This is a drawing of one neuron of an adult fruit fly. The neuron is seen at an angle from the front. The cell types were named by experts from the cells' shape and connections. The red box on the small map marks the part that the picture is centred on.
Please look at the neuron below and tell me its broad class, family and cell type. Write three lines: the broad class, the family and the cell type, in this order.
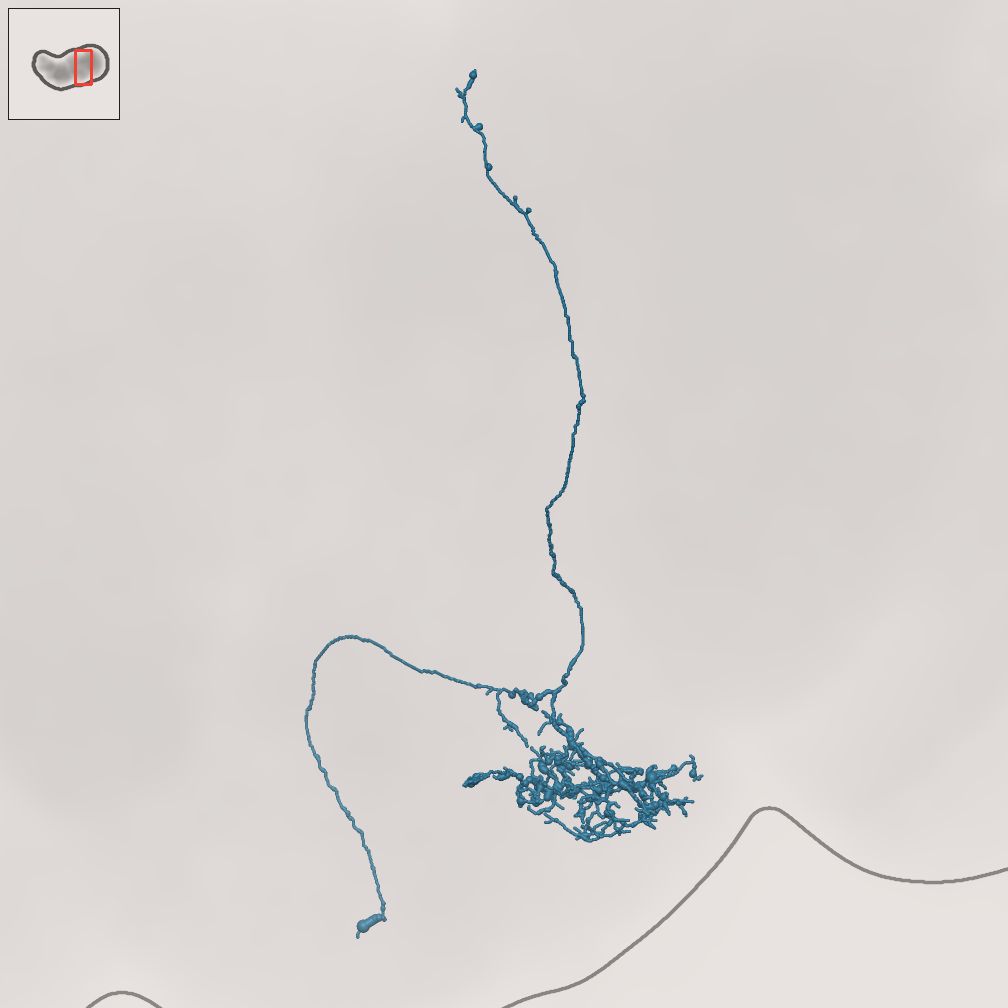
central-brain intrinsic neuron
hemilineage LB5
PRW031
